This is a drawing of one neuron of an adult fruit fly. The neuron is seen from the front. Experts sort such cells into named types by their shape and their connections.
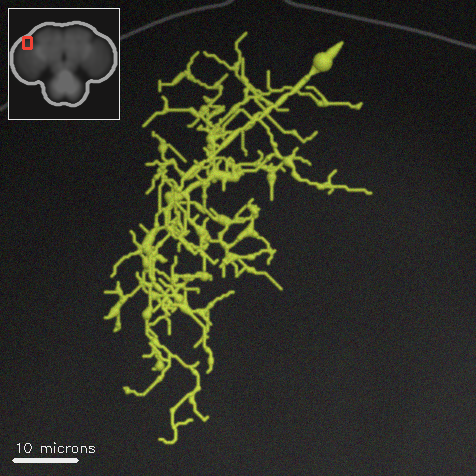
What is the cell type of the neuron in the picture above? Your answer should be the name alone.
Dm16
